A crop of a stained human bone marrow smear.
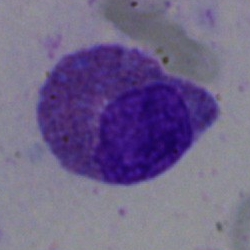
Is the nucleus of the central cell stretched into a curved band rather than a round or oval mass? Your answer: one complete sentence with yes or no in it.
No, the shape of the nucleus is one compact round or oval mass.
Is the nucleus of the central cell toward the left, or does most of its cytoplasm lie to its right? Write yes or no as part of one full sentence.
No, this cell has its nucleus set toward the right.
